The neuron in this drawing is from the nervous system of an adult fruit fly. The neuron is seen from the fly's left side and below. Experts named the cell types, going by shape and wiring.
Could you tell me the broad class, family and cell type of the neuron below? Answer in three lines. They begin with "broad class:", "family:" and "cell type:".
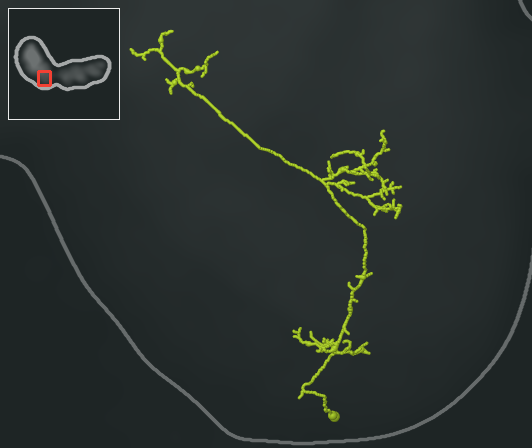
broad class: optic-lobe intrinsic neuron
family: TmY
cell type: TmY4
